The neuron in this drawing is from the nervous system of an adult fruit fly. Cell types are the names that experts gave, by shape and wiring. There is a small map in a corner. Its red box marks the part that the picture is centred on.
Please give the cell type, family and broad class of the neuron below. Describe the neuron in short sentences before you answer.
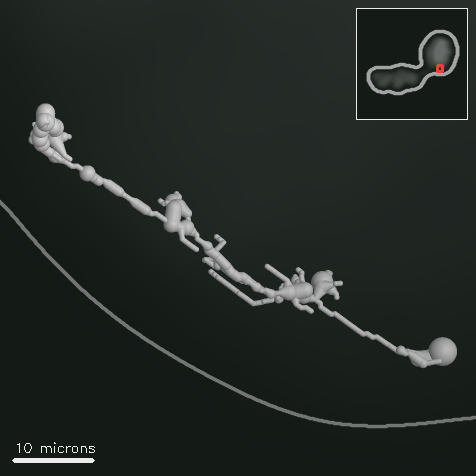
Its cell body lies at the lower right of the picture. By the scale bar it is about 55 microns wide in this view. It is of cell type Mi1. Its family is Mi. Its broad class is optic-lobe intrinsic neuron.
